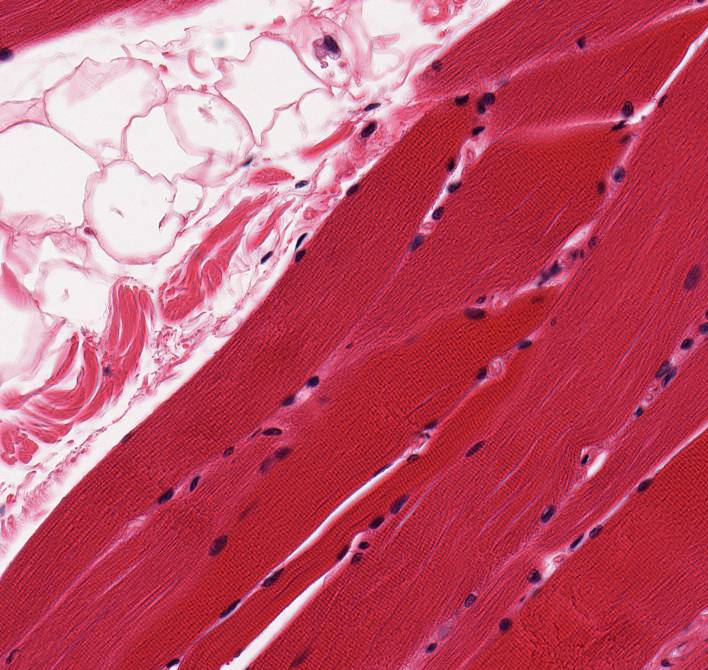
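Skeletal muscle, haematoxylin and eosin. Long fibres run diagonally, lower left to upper right, stained deep even red by eosin. Dark purple nuclei lie at fibre edges, not centres; most are elongated, parallel to the fibres' long axis.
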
